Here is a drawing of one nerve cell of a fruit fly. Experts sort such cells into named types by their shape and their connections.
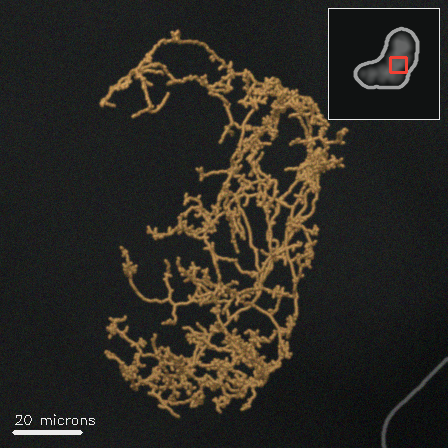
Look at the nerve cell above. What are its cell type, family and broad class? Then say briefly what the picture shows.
Its cell type is AVLP290_b. Its family is hemilineage VLPa1_lateral. Its broad class is central-brain intrinsic neuron. From top to bottom in the picture it spans about 120 microns. Dozens of branch ends can be seen.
